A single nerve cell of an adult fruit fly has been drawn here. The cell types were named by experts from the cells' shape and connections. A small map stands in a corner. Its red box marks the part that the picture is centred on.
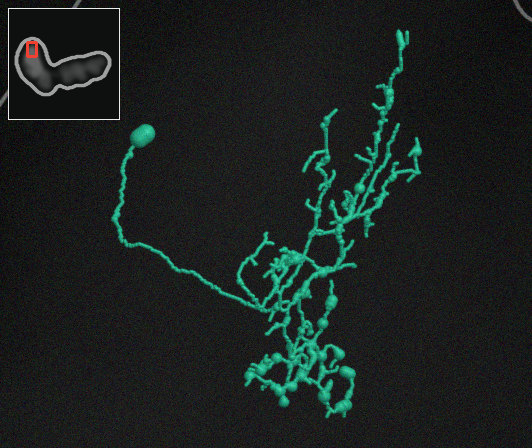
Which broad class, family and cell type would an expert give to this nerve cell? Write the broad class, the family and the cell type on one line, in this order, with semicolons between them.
optic-lobe intrinsic neuron; Cm; Cm16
